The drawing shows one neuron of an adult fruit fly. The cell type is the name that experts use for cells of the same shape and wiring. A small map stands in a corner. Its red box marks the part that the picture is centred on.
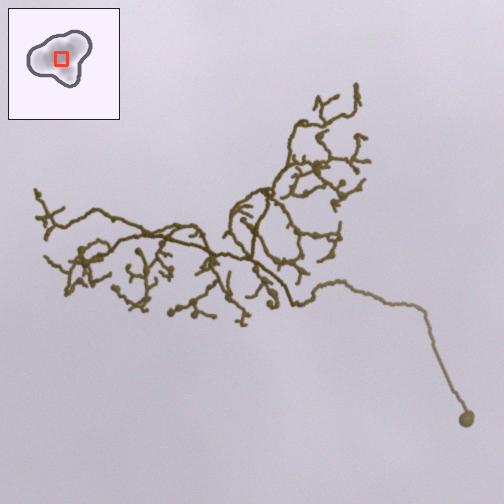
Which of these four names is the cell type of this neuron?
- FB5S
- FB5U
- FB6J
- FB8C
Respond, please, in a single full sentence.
To the cell type FB5S belongs this neuron.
